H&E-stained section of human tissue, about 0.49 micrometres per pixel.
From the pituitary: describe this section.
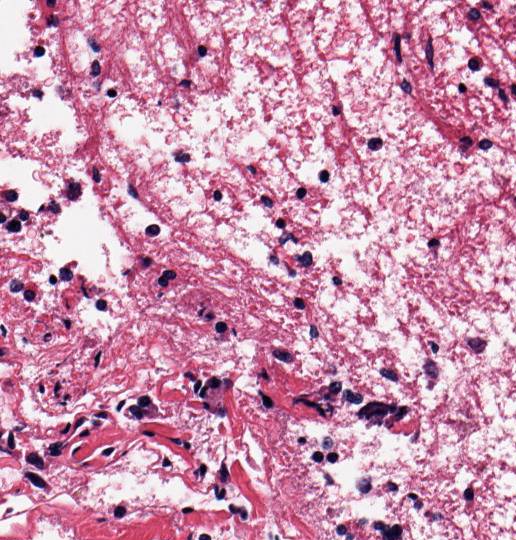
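Down in the lower left corner there are dense, bright pink, wavy fibre bundles, and the nuclei among them are elongated. The scattered nuclei are small, round and darkly stained, with little visible cytoplasm. In the central meshwork they're sparse and set well apart.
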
